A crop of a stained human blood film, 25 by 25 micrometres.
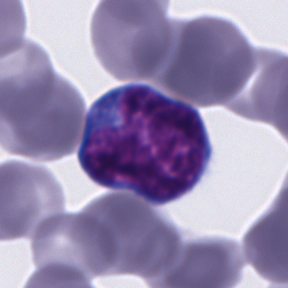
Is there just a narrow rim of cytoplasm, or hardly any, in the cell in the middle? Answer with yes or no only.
Yes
